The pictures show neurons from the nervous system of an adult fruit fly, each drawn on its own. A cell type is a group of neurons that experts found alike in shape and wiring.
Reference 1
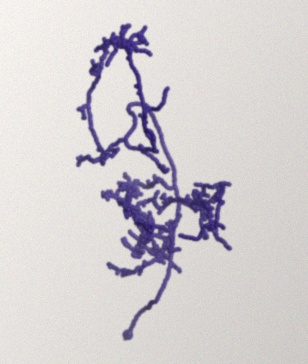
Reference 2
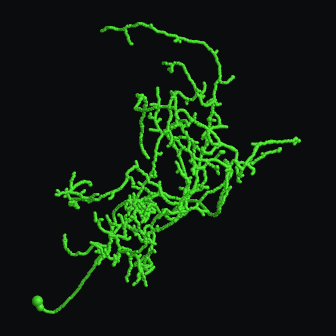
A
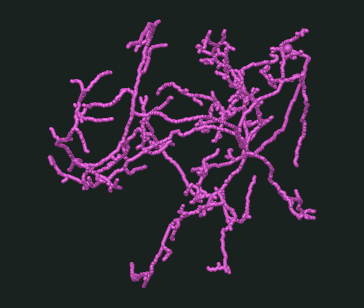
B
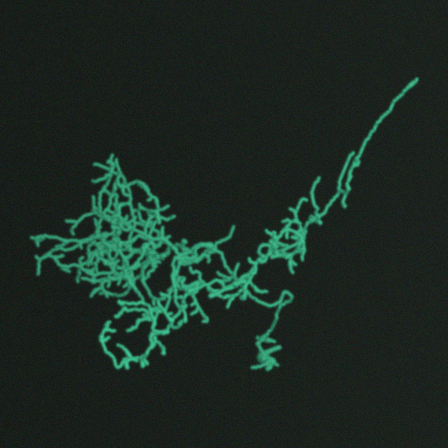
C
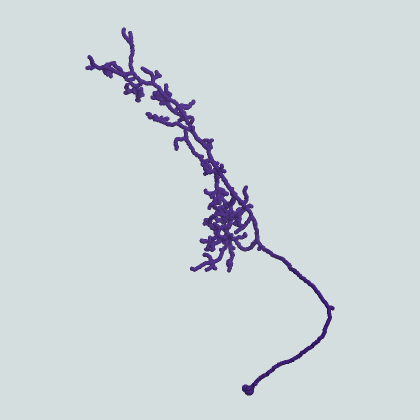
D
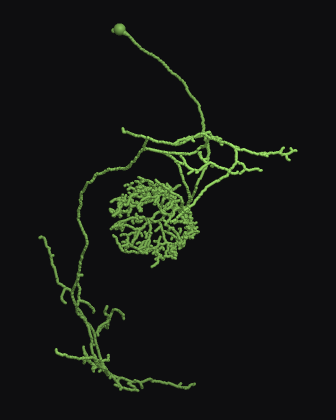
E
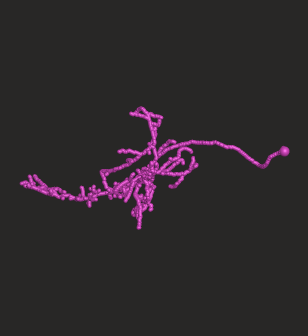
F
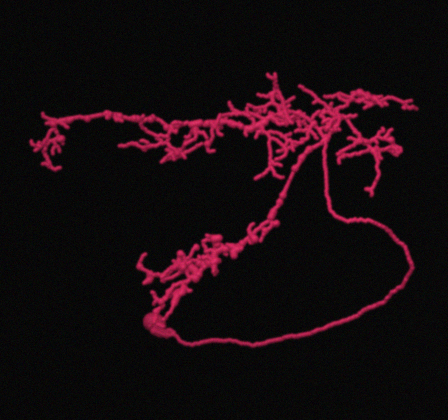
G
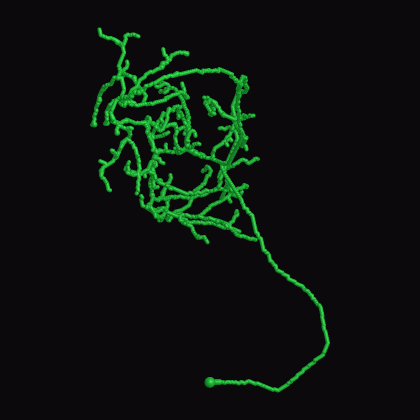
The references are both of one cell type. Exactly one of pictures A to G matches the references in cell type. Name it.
Picture A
